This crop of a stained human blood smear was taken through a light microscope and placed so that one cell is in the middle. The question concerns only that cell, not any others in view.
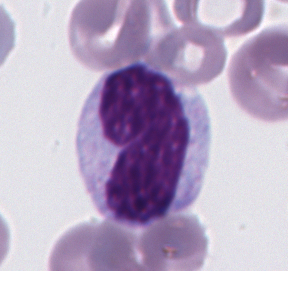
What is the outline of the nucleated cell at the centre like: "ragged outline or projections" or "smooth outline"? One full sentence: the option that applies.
Along its outline, the cell is smooth, with no projections.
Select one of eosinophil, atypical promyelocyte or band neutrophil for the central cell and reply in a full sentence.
Centred in the crop is a band neutrophil.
